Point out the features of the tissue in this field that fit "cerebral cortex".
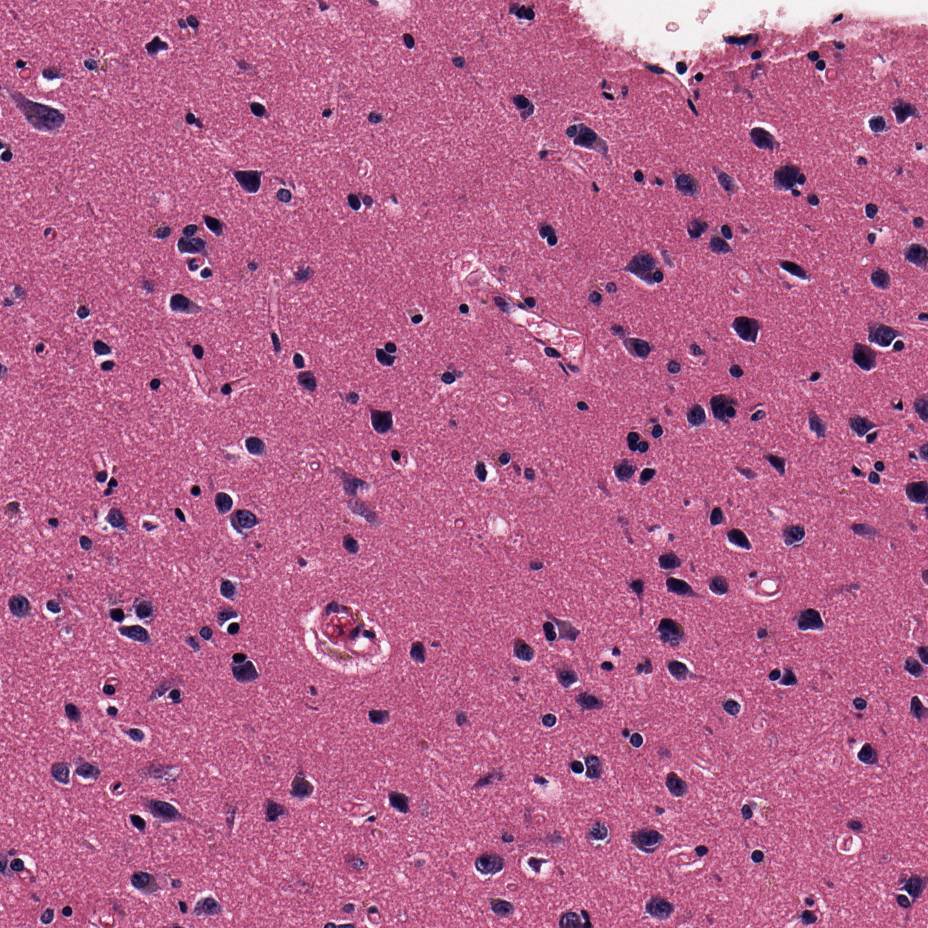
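The tissue is cerebral cortex, and the neurons present here go with it, lying singly and scattered without forming glands, tubules or other units.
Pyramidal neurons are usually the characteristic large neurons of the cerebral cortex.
Many small, round, dark glial nuclei lie among the neurons, some right beside them. A finely granular, fibrillary pink neuropil forms the background throughout. Just below and left of centre, a small vessel cut in cross-section contains red blood cells.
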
